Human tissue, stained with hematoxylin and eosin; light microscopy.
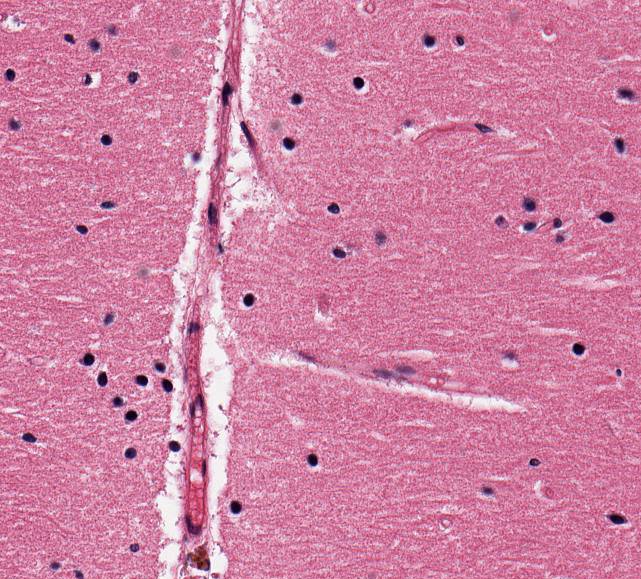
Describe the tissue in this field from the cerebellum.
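Background: pale pink, finely fibrillary material throughout; no epithelium, no glands. Narrow thin-walled blood vessel, vertical, left-centre, top edge to bottom edge. Second small vessel oblique across lower right. Few brown granules at the vertical vessel's bottom end.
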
